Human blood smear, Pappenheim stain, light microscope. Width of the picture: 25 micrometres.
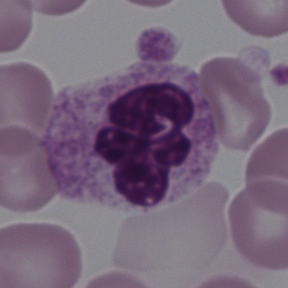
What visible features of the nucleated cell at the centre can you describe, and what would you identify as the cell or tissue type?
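Starting with the outline, I'd call it roughly round. Now the nucleus: it's folded into several lobes, all connected, and a thin pale cleft curves through its middle. The cytoplasm I'd describe as pale lilac. So this is a segmented neutrophil.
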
